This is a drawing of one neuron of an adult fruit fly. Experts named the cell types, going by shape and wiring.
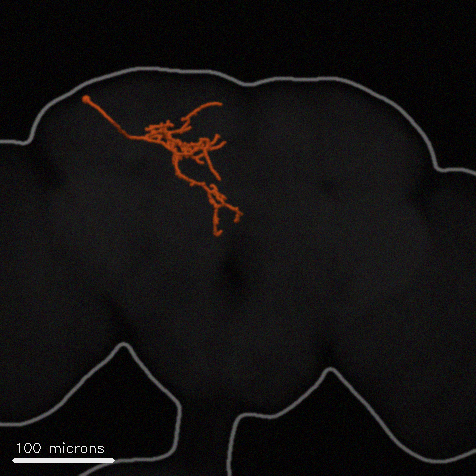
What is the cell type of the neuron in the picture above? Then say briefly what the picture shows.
The cell type is SIP033. It is a central-brain intrinsic neuron. Its cell body lies at the upper left of the picture. From left to right in the picture it spans about 160 microns.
